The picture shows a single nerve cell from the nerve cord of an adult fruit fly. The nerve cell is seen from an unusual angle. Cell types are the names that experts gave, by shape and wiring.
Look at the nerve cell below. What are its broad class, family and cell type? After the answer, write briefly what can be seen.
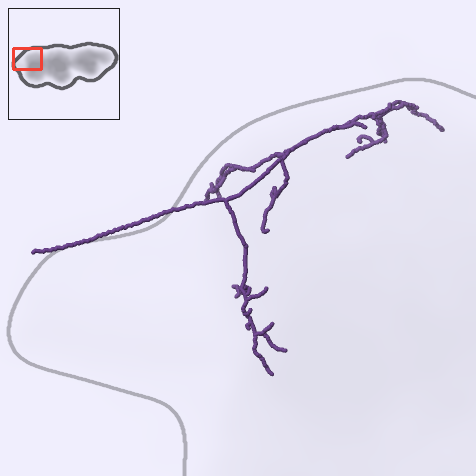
It is a descending neuron. The family is DNge. The cell type is DNge027. No cell body is drawn. In this view it is wider than it is tall.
